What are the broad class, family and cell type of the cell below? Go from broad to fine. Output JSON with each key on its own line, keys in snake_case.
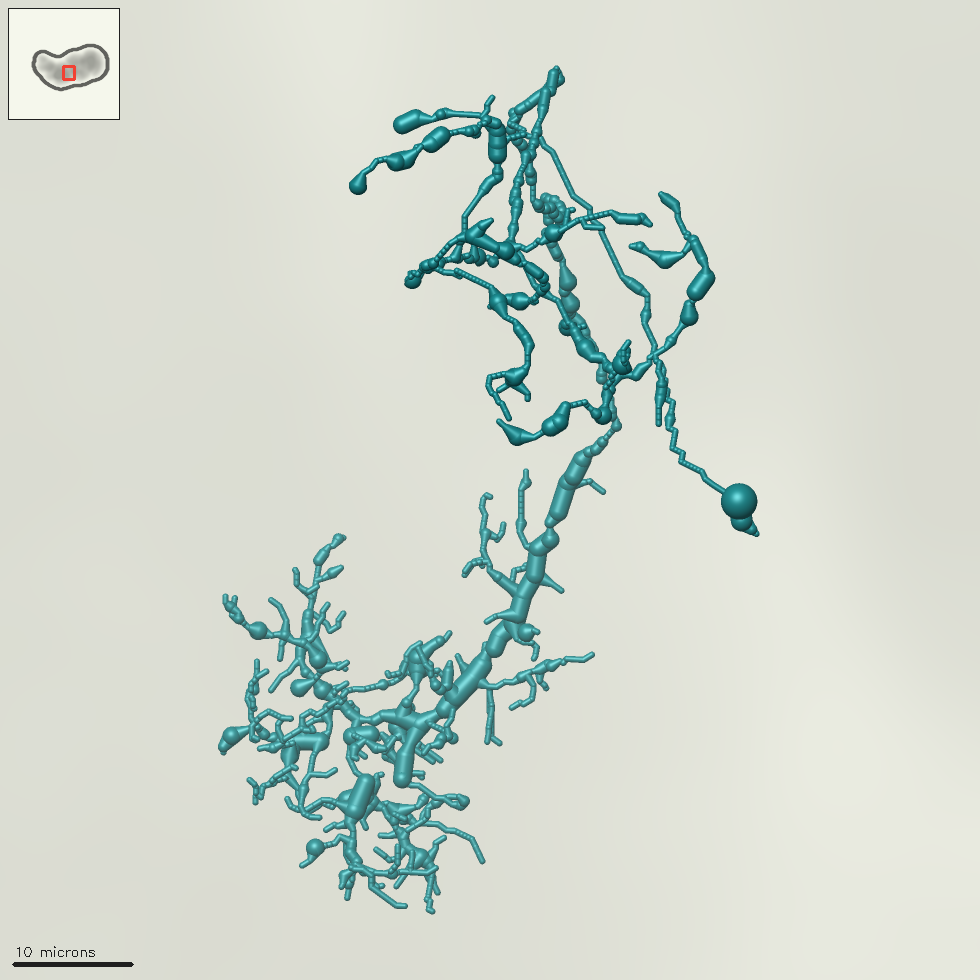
{
 "broad_class": "visual projection neuron",
 "family": "hemilineage VPNv1",
 "cell_type": "LC17"
}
